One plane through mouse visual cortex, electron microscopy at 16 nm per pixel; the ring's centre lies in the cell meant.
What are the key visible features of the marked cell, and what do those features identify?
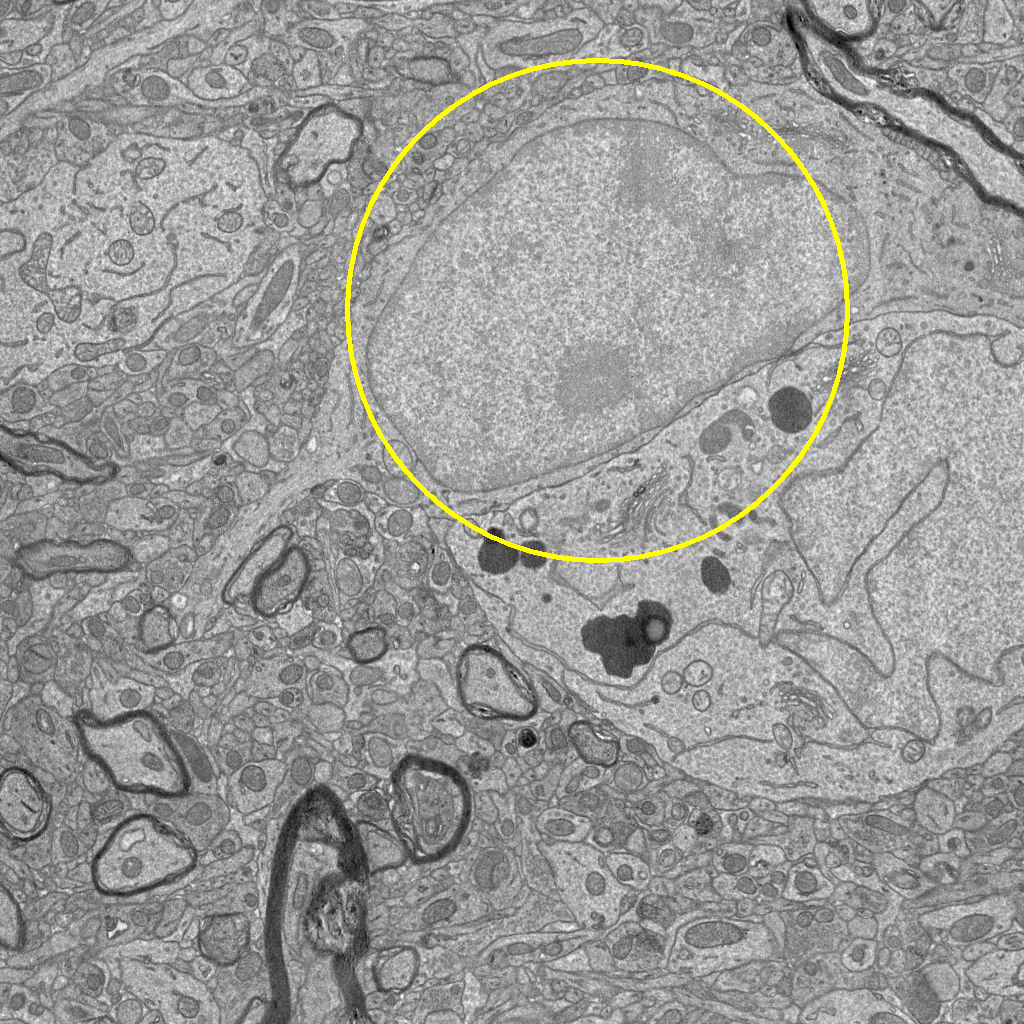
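Taking the nucleus point by point: its whole outline is visible, none cut off by the picture edge. The envelope is smooth, without deep infoldings. The chromatin is pale and finely granular across most of the nucleus, and no thick dark band of it lines the inside of the envelope. The marked cell is an oligodendrocyte.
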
